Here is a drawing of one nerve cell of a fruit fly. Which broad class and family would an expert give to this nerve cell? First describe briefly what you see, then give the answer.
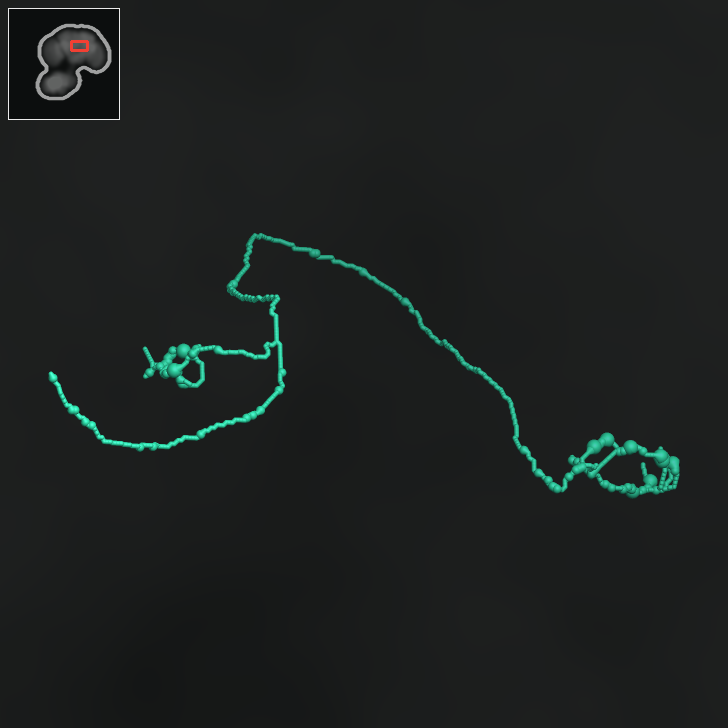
The drawing shows no cell body. There are a dozen or fewer branch ends. It is a sensory neuron entering the brain. The name of its family is class olfactory.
